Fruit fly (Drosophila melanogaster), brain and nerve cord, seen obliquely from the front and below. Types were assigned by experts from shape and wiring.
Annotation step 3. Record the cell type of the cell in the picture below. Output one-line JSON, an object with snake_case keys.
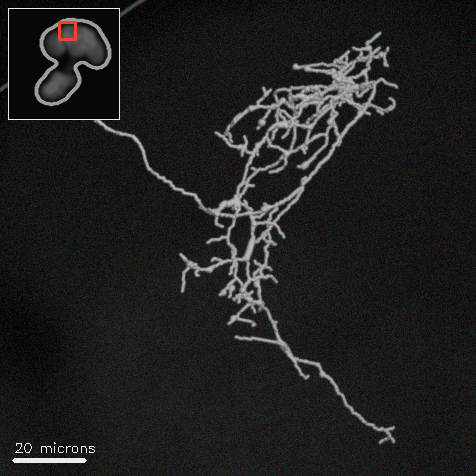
{"cell_type": "SLP036"}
